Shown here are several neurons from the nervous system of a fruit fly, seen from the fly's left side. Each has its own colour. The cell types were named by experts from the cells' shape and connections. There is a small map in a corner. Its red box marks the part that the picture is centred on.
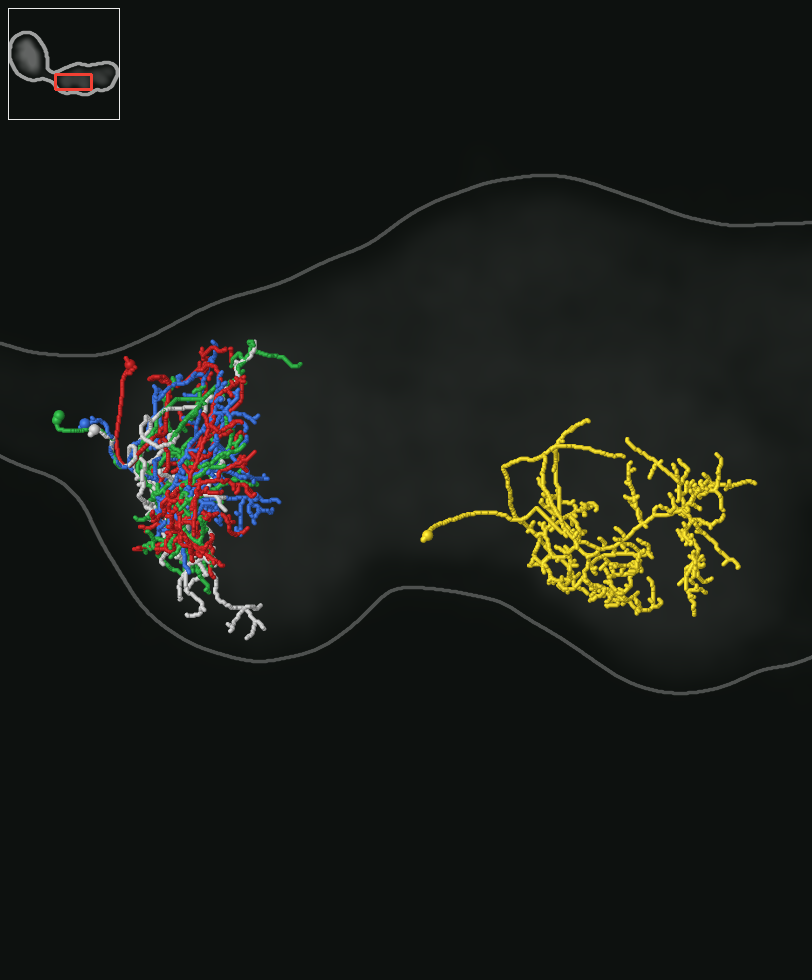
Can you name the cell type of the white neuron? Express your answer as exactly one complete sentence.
As a matter of cell type, the neuron is IN16B114.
